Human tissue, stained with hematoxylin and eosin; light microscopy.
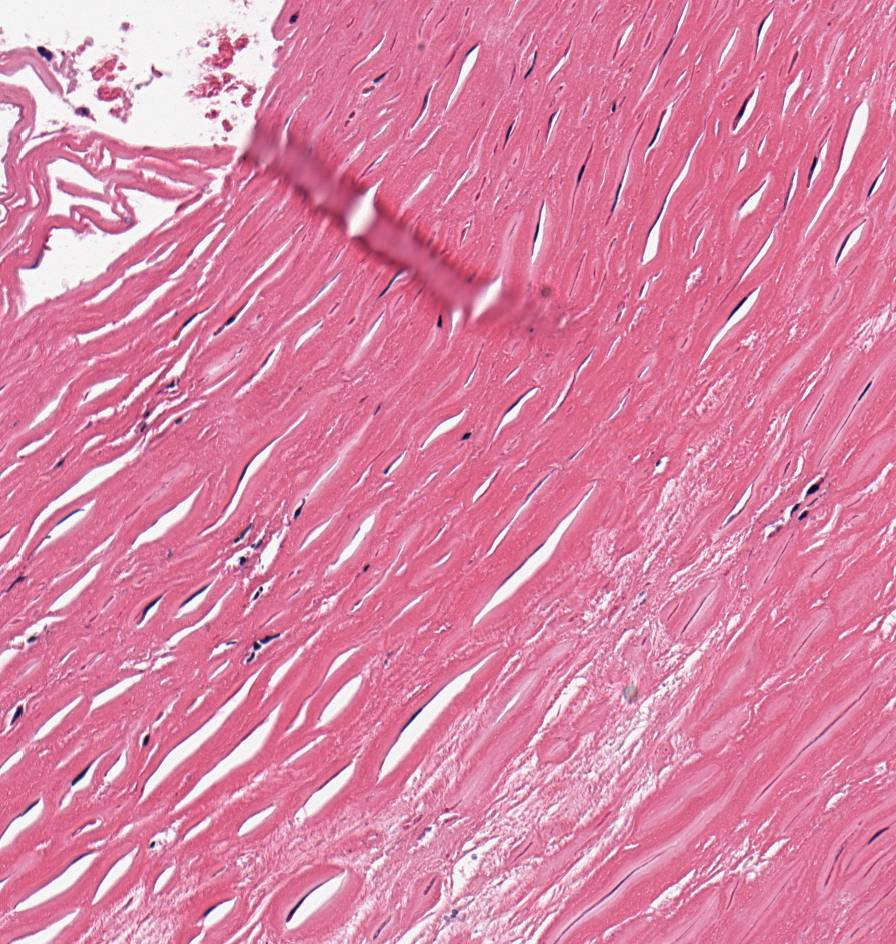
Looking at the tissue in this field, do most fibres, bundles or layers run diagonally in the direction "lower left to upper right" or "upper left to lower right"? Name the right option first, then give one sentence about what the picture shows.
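Lower left to upper right. Pink fibrous bundles fill almost the whole field and run diagonally from lower left to upper right.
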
